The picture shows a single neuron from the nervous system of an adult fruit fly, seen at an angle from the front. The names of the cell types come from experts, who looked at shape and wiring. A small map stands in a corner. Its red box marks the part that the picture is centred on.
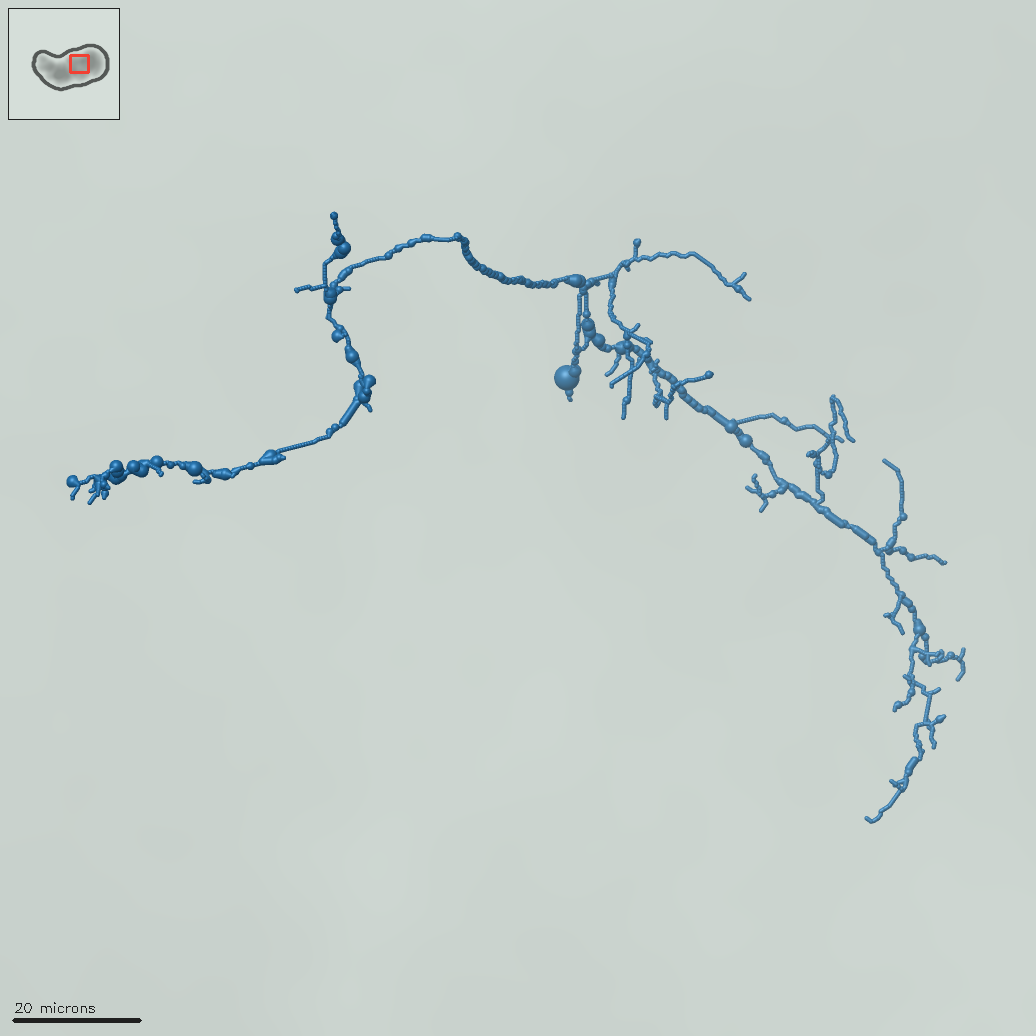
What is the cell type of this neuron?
CB1641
